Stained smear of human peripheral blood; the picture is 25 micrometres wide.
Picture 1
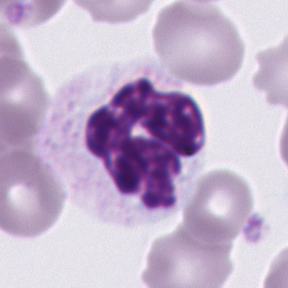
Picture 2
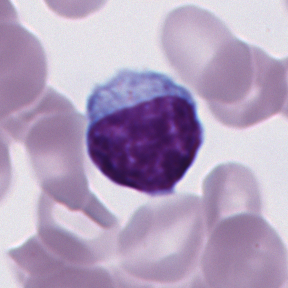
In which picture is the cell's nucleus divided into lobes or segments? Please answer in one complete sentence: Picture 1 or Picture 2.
The nucleus of the cell in picture 1 consists of two or more lobes.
